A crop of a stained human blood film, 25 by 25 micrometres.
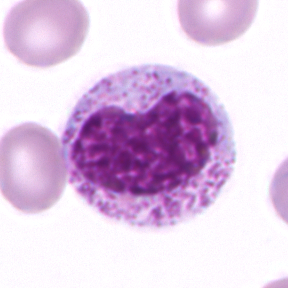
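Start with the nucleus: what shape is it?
Bean-shaped, with a shallow notch on its upper edge.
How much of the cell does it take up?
More than half, leaving a moderate rim of pale pinkish-lilac cytoplasm.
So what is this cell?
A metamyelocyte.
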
